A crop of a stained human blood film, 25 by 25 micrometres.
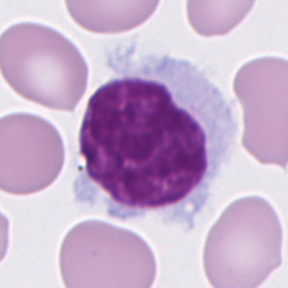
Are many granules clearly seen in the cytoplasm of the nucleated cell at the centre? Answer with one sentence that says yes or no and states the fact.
No, no visible granules are present in the cytoplasm of the cell.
